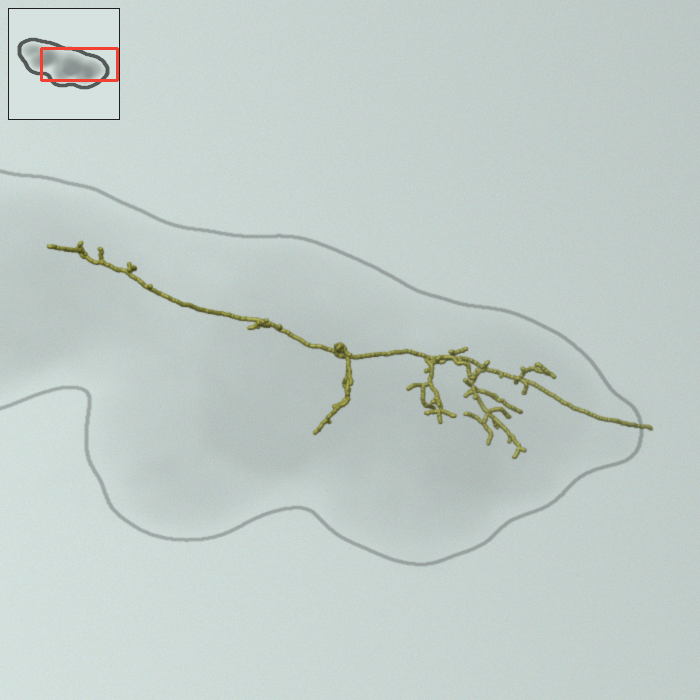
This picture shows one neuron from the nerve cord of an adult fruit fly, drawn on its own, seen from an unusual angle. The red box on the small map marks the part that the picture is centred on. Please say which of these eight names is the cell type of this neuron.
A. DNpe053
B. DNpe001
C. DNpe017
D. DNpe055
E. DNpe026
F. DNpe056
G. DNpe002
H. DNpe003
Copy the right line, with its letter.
G. DNpe002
